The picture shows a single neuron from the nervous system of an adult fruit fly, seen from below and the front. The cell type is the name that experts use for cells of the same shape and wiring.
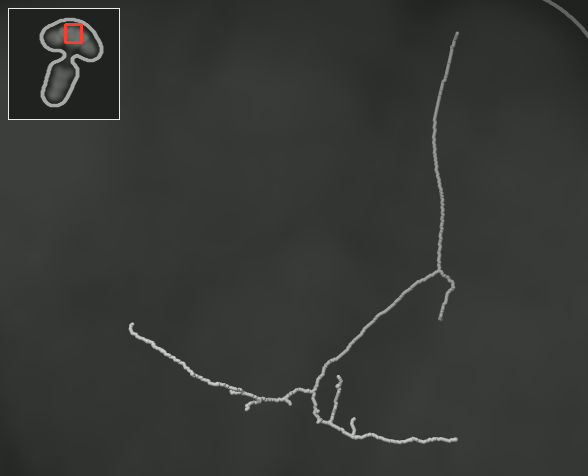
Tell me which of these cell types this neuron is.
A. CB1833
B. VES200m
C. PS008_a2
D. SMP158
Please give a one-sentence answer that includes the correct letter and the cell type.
Option A is CB1833, the cell type of the neuron.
